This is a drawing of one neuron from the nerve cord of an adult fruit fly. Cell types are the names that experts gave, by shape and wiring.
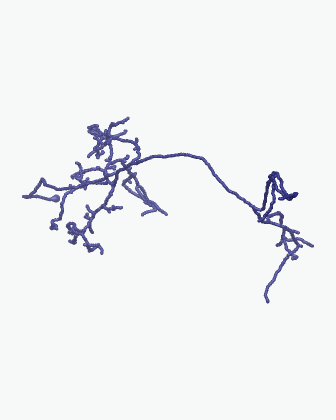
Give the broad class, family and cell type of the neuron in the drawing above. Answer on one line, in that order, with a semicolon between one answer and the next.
nerve-cord intrinsic neuron; hemilineage 08B; IN08B090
